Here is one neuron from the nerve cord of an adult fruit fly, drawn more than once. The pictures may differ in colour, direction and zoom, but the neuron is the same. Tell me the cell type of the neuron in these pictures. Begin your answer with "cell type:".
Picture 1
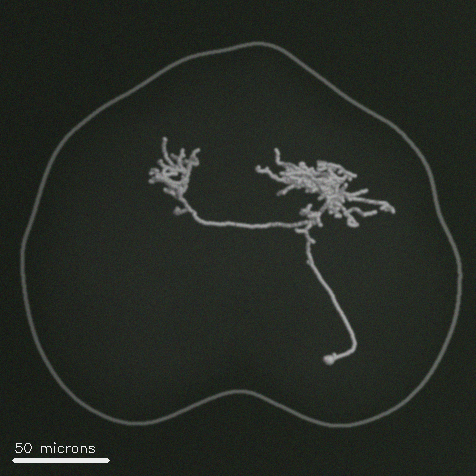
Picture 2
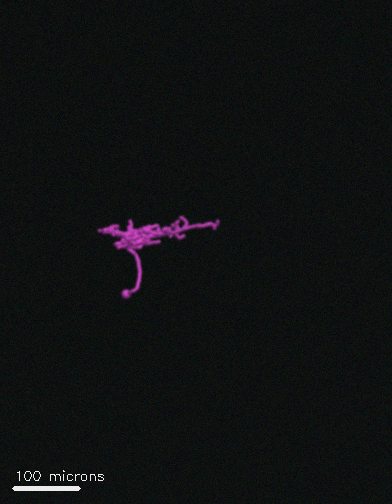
cell type: IN07B084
